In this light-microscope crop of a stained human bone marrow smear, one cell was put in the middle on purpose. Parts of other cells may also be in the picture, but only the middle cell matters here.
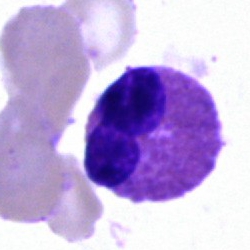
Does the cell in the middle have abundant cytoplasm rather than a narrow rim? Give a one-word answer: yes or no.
Yes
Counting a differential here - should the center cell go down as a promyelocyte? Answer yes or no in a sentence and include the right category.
No, the middle cell is not a promyelocyte, it being an eosinophil.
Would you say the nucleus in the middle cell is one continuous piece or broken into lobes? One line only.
We find a nucleus divided into at least two lobes.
